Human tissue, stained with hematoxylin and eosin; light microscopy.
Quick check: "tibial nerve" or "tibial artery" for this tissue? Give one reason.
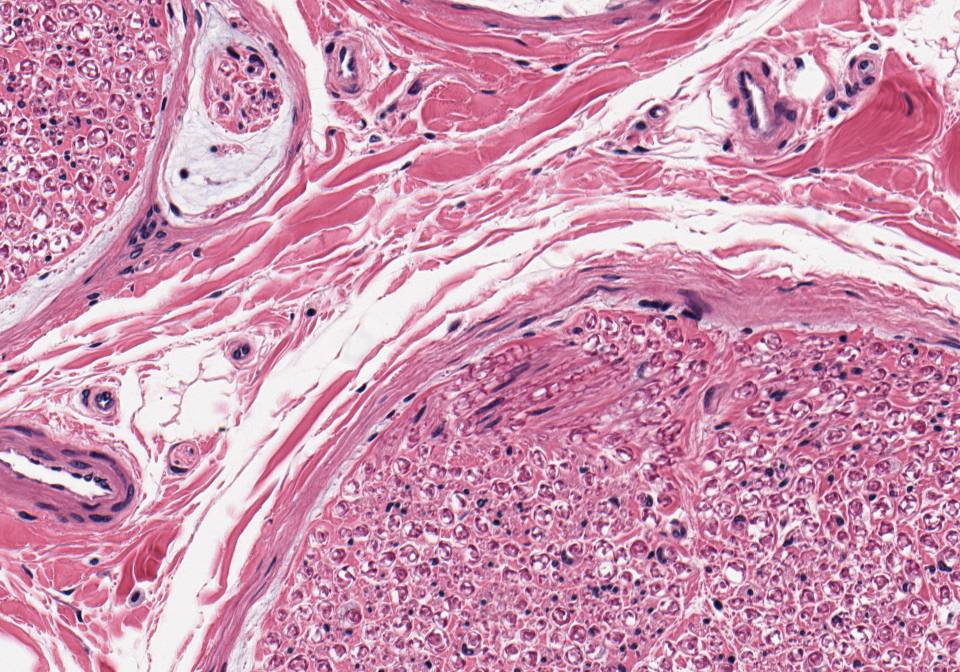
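This is tibial nerve. First check: a large bundle of closely packed round profiles fills the lower right, myelinated nerve fibres in cross section, each a pink central axon within a pale ring.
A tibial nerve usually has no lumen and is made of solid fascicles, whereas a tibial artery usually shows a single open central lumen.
Second check: this packed bundle of fibres fits that solid build. Beyond that, long bright pink fibre bands run diagonally through the middle, from lower left toward upper right.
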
